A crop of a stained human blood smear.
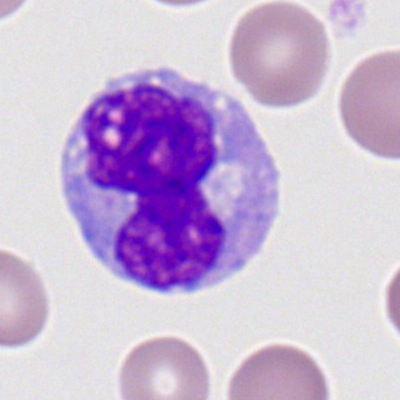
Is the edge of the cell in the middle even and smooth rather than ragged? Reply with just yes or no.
Yes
